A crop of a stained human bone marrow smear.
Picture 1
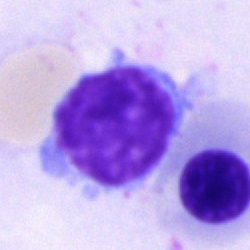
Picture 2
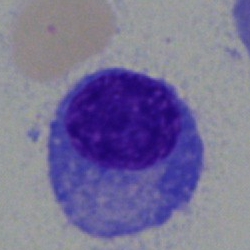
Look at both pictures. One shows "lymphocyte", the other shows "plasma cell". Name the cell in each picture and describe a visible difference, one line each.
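In picture 1 we see a lymphocyte: The cytoplasm forms only a thin, scant rim around the nucleus.
In picture 2 we see a plasma cell: The cytoplasm is abundant and stained blue.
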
